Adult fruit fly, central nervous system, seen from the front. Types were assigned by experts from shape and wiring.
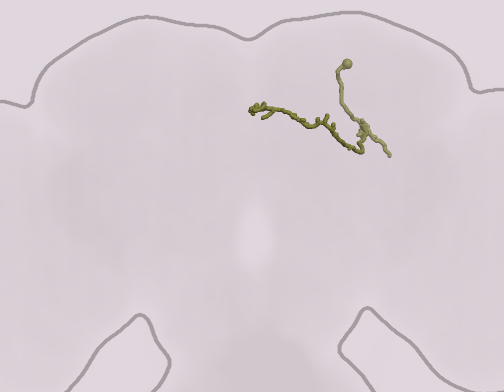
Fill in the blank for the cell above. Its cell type: KCg-d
